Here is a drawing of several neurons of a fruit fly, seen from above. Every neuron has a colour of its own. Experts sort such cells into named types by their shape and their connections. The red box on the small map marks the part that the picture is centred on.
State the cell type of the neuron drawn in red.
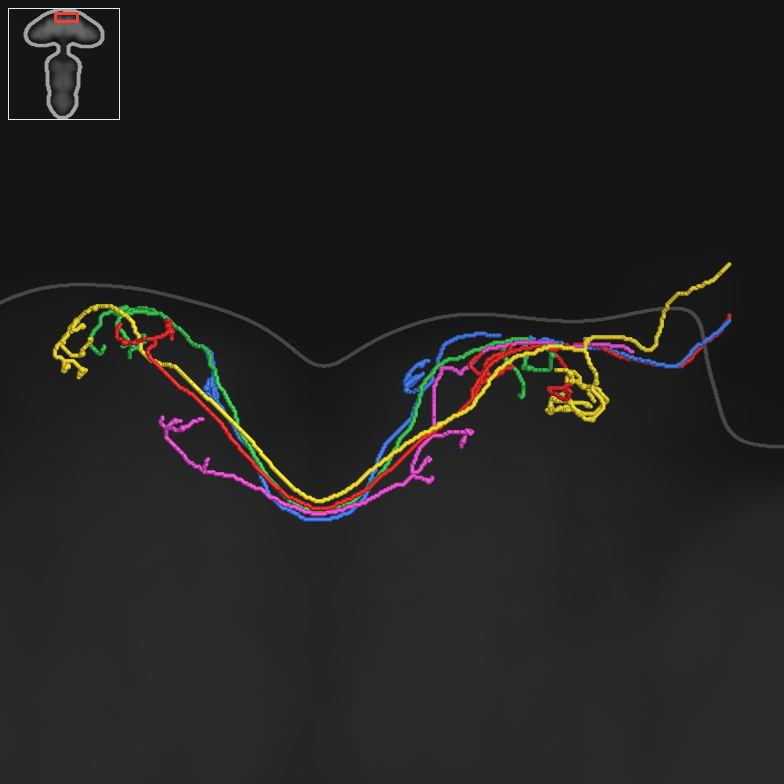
ORN_DA2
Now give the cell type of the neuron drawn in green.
ORN_VA6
